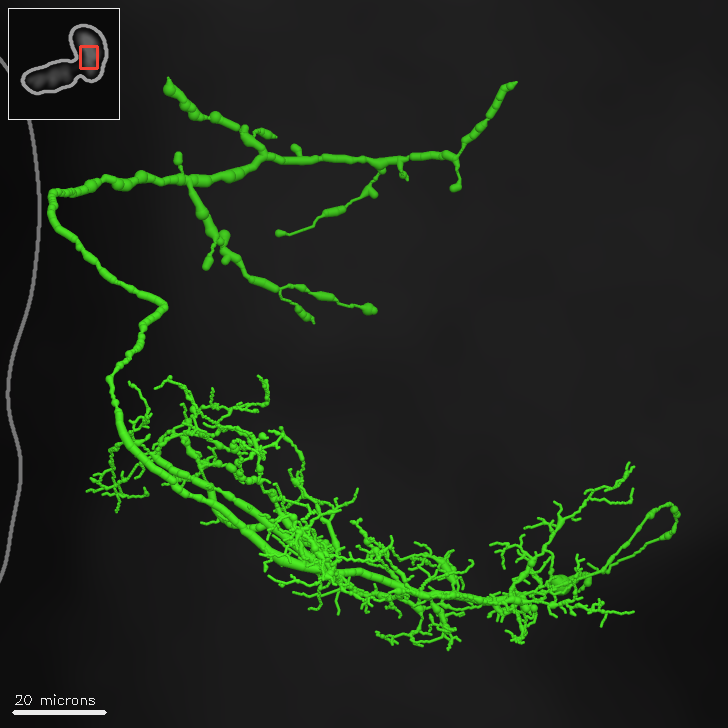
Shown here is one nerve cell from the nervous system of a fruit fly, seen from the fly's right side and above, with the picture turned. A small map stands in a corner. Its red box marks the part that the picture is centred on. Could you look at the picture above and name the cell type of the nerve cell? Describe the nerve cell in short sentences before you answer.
By the scale bar it is about 140 microns wide in this view. More than a hundred branch ends can be seen. It is a central-brain intrinsic neuron. The cell type is GNG288.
